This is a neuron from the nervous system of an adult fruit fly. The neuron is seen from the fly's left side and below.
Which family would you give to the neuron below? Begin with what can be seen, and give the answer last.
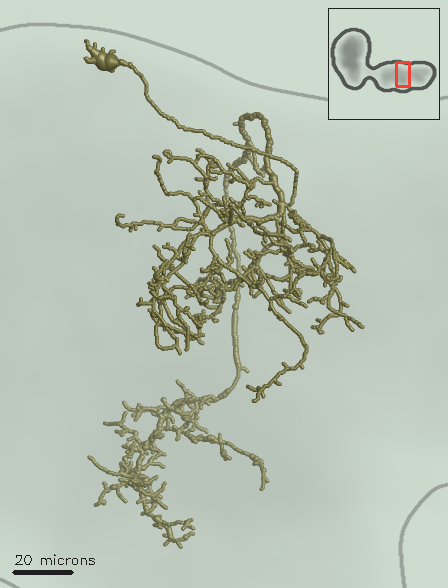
From top to bottom in the picture it spans about 180 microns. In this view it is taller than it is wide. Its broad class is nerve-cord intrinsic neuron. Its family is hemilineage 19B.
